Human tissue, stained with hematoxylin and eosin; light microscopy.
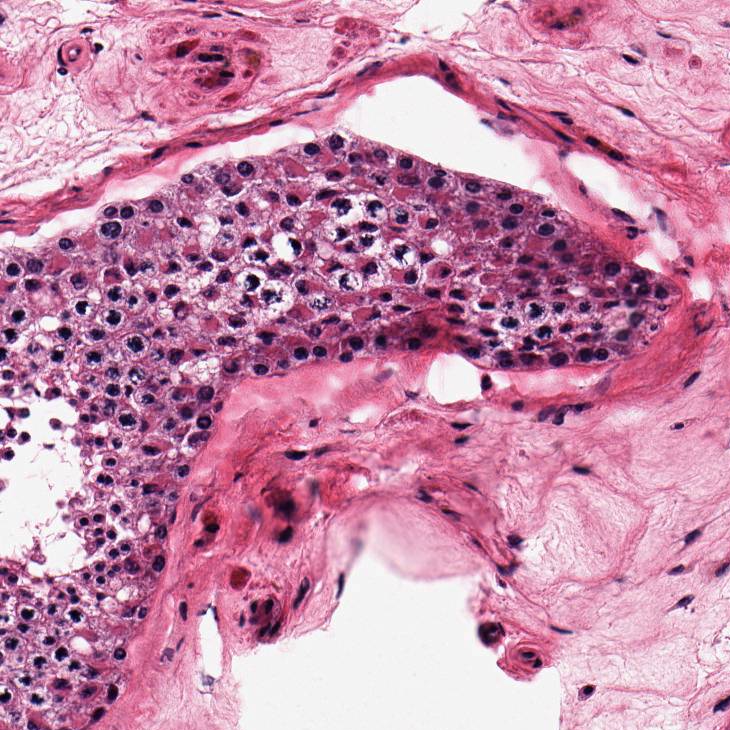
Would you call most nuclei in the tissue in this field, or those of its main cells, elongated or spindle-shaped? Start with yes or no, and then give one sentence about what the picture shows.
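No. The cells in the band have round, dark nuclei, and many have pale or cleared cytoplasm, most obviously in the upper middle of the band.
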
